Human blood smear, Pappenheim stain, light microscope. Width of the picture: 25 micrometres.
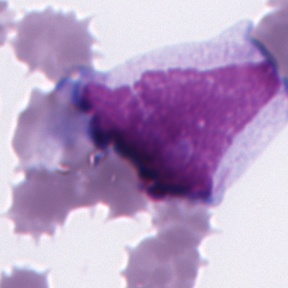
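Myeloblast, stained peripheral blood smear. Large, angular nucleus filling most of the cell. Broad rim of pale lilac-blue cytoplasm along upper and right sides of nucleus. No visible granules or vacuoles in cytoplasm.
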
